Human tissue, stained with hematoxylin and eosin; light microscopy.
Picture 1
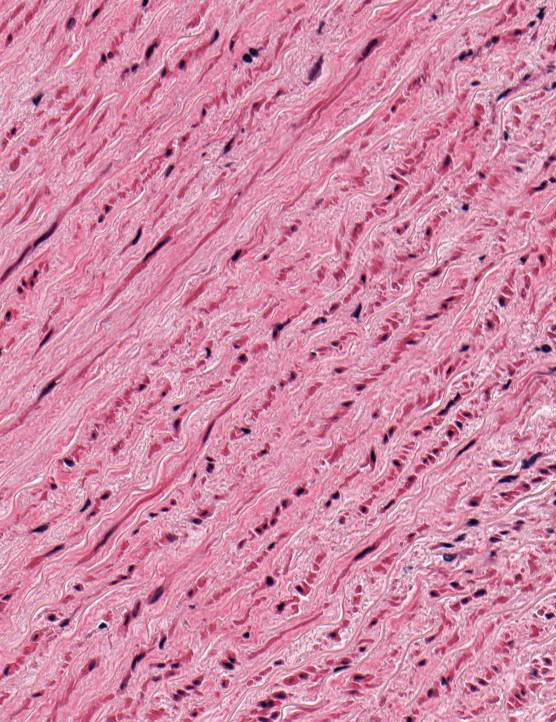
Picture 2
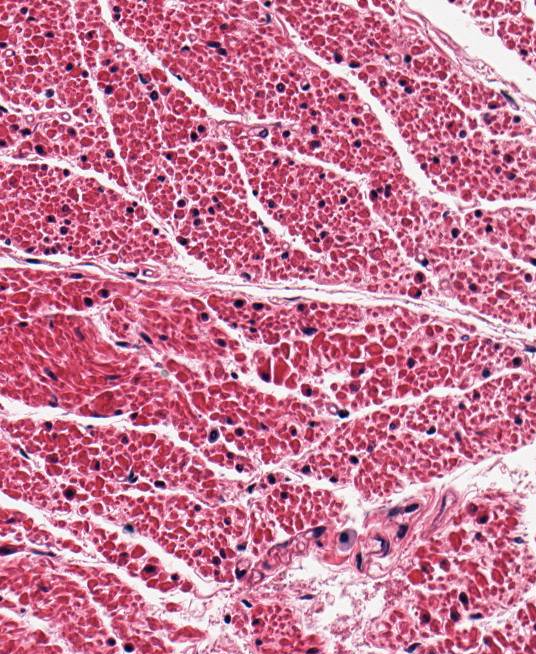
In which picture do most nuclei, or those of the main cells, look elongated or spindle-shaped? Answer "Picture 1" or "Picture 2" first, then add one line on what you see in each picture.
Picture 1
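Picture 1: The nuclei are mostly elongated and spindle-shaped with dark staining.
Picture 2: Only a minority of the cut profiles contain a nucleus, and these dark round nuclei lie scattered through the bundles.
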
